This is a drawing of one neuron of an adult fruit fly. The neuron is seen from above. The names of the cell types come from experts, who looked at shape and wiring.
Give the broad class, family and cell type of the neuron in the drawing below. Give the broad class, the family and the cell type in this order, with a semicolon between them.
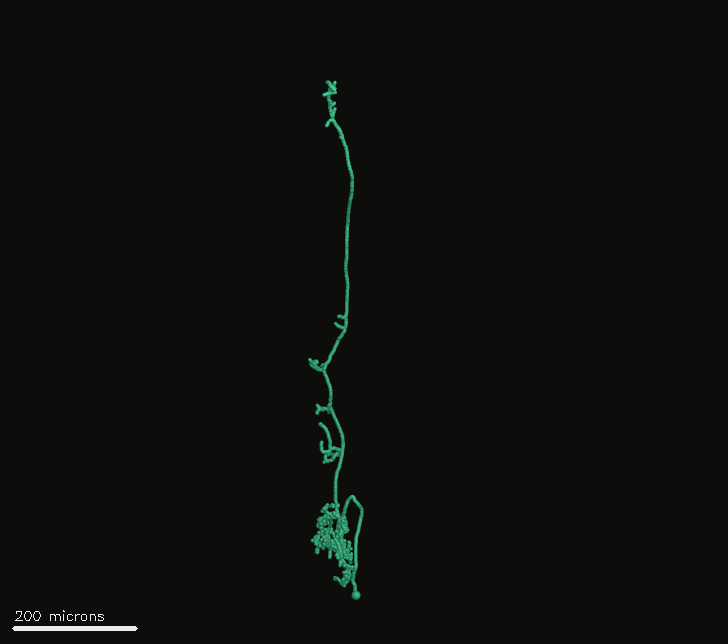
ascending neuron; hemilineage 12B; AN12B017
